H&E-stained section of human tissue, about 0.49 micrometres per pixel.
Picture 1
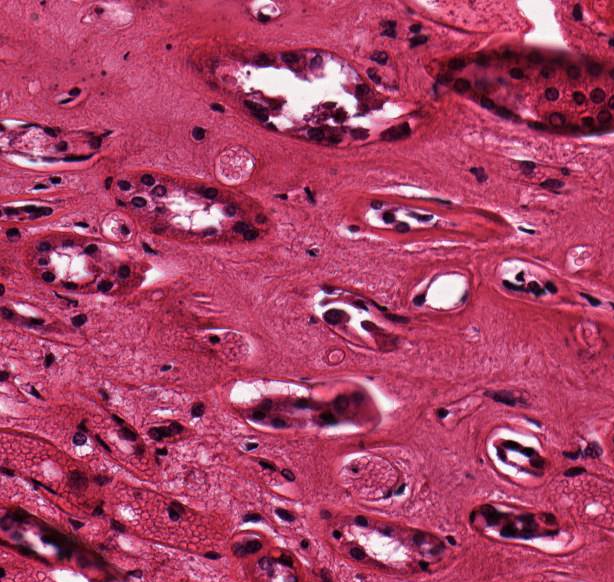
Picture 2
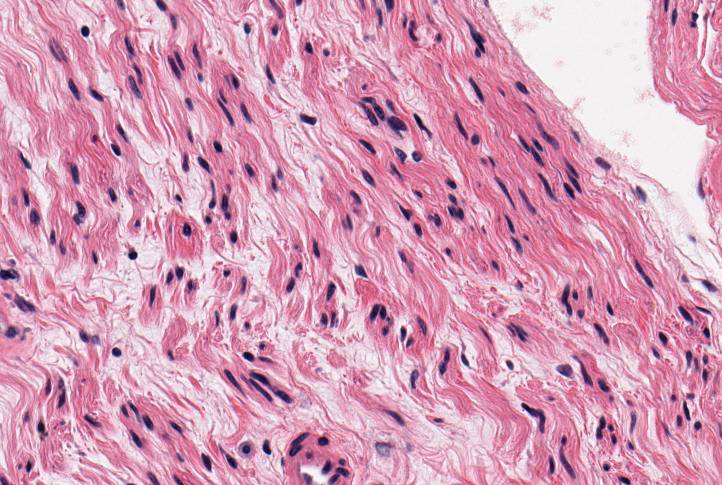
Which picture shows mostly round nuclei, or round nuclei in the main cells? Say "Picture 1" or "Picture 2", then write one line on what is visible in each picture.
Picture 1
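What picture 1 shows: The spaces hold clusters of cells with small, round, dark-staining nuclei.
What picture 2 shows: The nuclei are dark, elongated and lie lengthwise along the fibres.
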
